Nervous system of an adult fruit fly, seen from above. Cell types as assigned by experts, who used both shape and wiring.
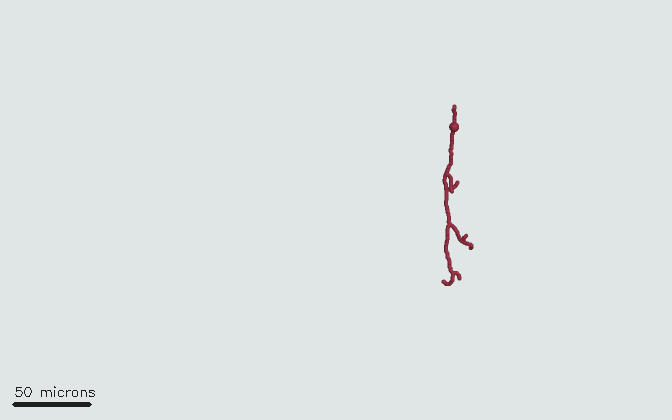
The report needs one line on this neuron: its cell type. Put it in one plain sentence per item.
The cell type is JO-CL.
